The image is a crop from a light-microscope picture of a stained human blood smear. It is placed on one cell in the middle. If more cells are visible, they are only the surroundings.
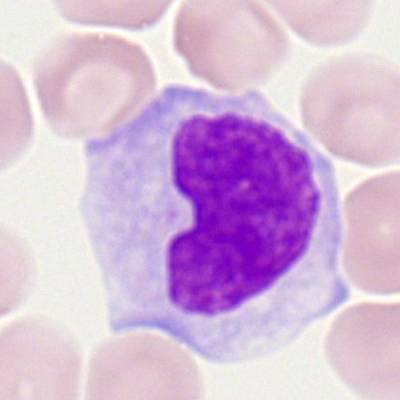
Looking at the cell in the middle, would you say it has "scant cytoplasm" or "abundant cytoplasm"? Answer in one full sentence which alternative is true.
The cell's cytoplasm around its nucleus is ample.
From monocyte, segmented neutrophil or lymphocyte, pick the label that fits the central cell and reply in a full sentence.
The middle of this crop holds a monocyte.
